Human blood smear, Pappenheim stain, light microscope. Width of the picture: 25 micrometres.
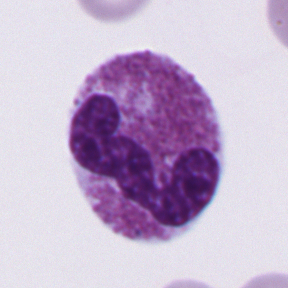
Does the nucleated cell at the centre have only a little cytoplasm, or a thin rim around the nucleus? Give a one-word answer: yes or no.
No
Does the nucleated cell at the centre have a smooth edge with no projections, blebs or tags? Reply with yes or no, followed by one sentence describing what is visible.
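Yes. The cell outline is smooth and oval.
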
